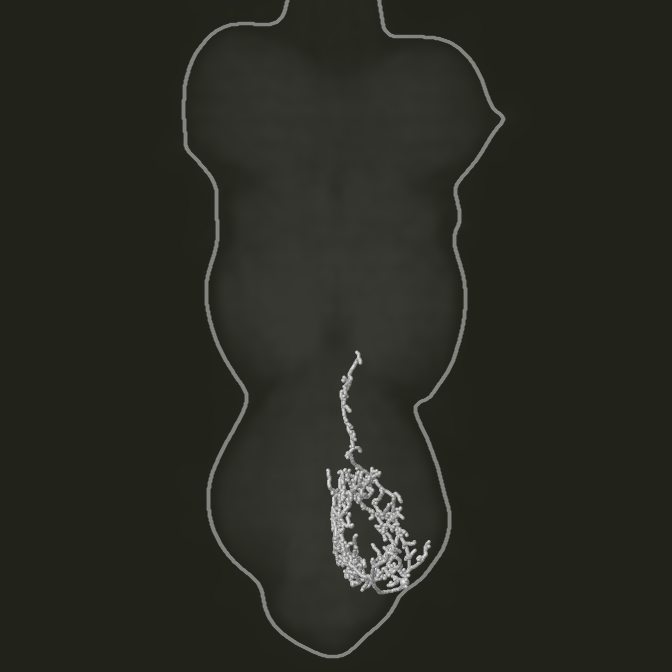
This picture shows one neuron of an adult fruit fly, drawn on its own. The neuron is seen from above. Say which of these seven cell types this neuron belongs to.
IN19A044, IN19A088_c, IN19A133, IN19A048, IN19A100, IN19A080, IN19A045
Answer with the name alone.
IN19A045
